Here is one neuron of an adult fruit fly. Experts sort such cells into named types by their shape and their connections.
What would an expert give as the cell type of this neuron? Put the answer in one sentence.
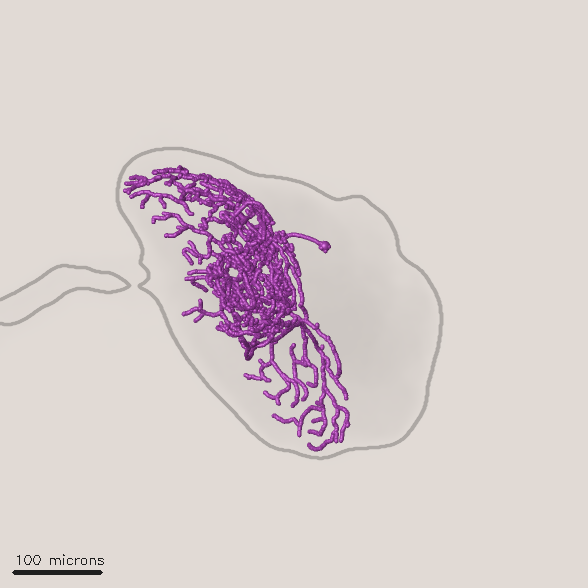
The cell type is MeVPMe2.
